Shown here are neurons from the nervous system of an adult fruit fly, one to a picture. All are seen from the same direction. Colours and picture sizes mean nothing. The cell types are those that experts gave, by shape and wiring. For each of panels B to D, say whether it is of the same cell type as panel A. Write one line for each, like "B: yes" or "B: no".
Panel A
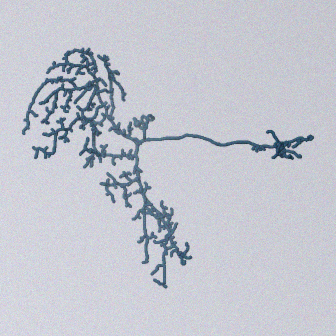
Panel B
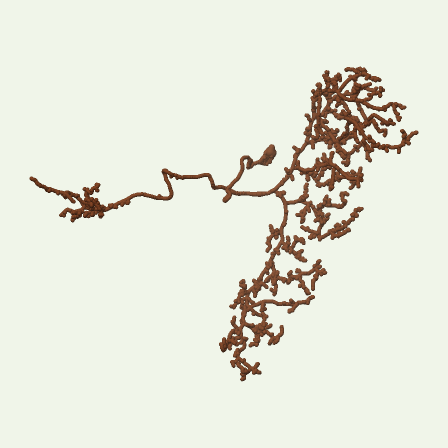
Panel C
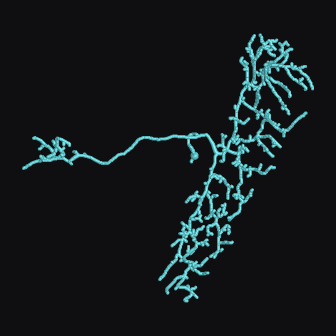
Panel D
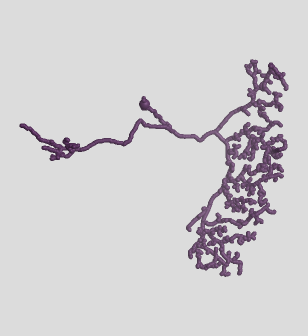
B: yes
C: yes
D: no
